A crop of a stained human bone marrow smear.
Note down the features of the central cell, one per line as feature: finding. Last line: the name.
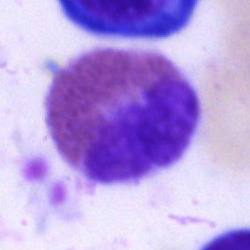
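Lower right: darkest purple staining
Upper left: paler reddish-purple, finely granular
Rim: no clear pale-blue cytoplasm between the purple staining and the cell edge
Vacuoles: none distinct
Answer: eosinophil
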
